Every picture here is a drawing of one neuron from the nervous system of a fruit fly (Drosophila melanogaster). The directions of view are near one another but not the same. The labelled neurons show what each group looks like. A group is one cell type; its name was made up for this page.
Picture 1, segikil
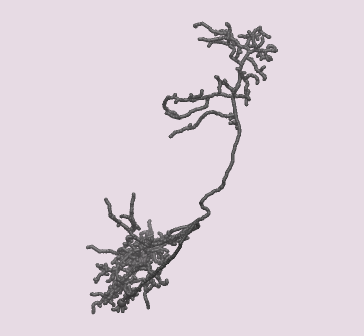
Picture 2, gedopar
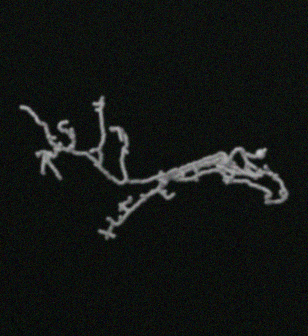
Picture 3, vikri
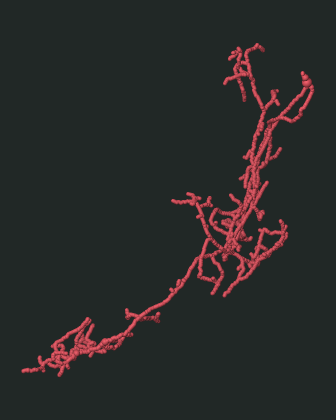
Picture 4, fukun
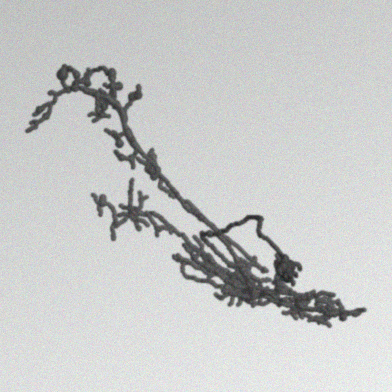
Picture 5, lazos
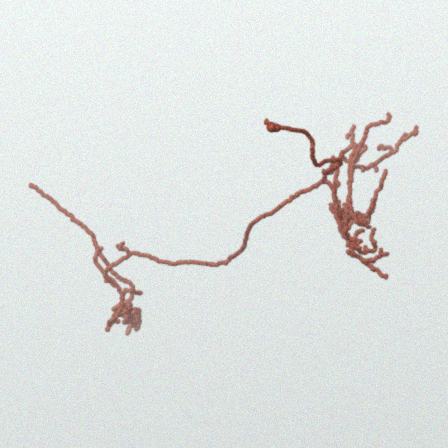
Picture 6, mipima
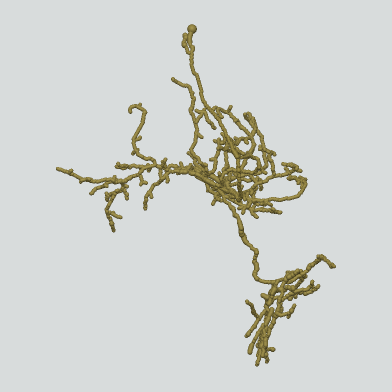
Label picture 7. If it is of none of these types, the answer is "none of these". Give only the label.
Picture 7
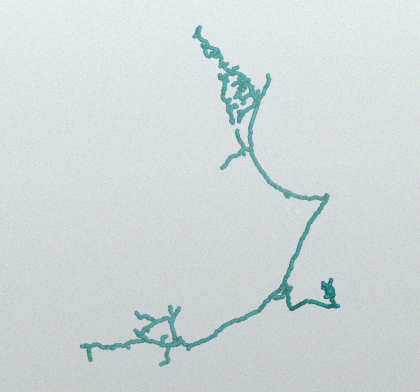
none of these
